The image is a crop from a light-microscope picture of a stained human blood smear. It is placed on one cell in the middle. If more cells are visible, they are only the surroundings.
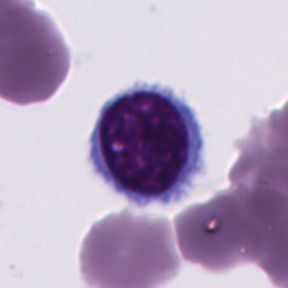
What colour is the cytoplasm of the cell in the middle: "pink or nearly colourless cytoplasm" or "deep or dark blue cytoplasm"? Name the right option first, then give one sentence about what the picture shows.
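Deep or dark blue cytoplasm. The cytoplasm is blue.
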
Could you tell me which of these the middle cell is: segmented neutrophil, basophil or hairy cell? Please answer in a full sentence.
To answer, the cell in the center of the crop is a hairy cell.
